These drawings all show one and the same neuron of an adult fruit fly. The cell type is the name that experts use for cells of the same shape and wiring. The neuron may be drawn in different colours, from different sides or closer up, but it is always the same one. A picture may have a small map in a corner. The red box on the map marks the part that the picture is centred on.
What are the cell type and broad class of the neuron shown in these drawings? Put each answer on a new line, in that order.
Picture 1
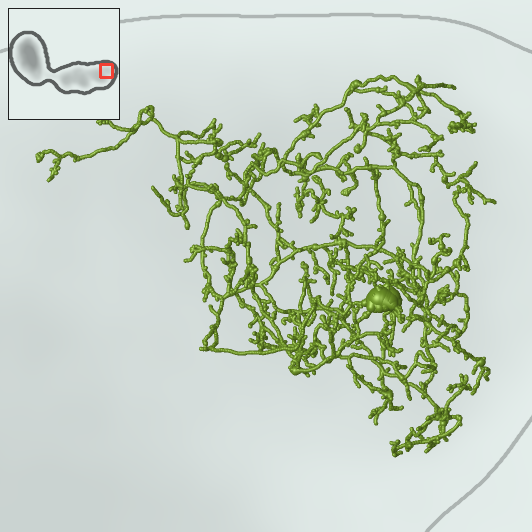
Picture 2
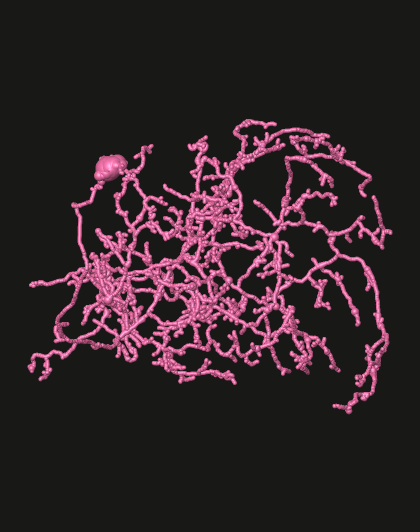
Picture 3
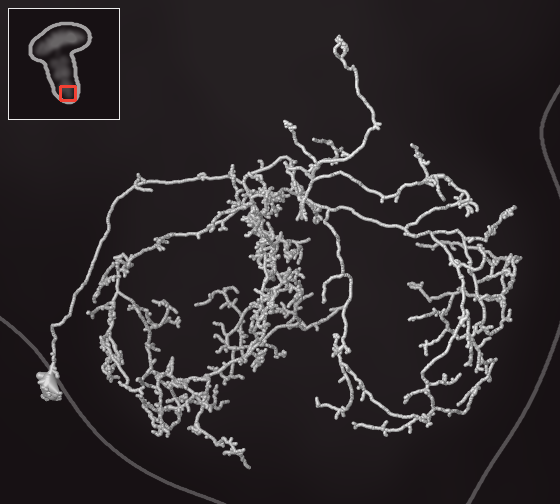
INXXX263
nerve-cord intrinsic neuron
